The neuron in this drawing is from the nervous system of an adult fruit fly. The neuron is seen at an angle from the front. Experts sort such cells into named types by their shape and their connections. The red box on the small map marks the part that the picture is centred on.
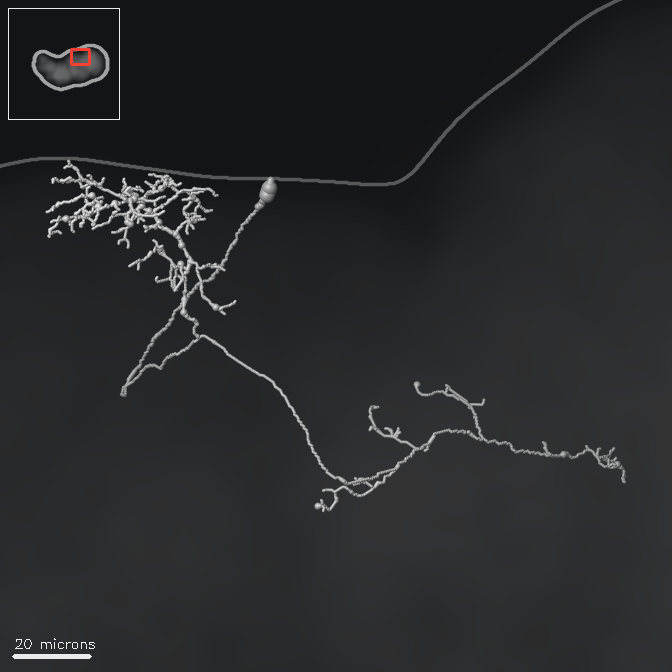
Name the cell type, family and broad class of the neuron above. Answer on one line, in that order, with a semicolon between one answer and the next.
FB8F_b; hemilineage SIPp1; central-brain intrinsic neuron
